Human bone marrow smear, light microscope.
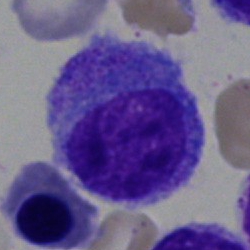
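Promyelocyte at the centre of a stained human bone marrow smear under the light microscope. The cell outline is roughly round, and the nucleus sits off-centre toward the lower right. Chromatin is finely granular rather than coarsely clumped. The deep blue cytoplasm is widest on the upper left side.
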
